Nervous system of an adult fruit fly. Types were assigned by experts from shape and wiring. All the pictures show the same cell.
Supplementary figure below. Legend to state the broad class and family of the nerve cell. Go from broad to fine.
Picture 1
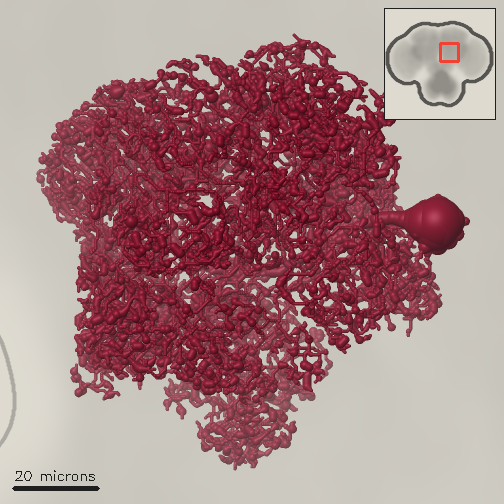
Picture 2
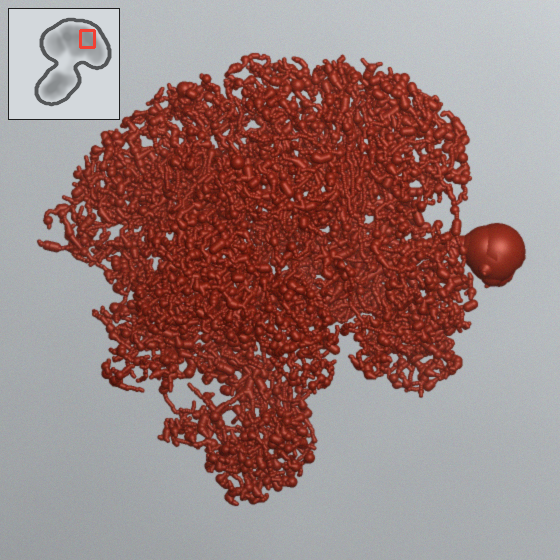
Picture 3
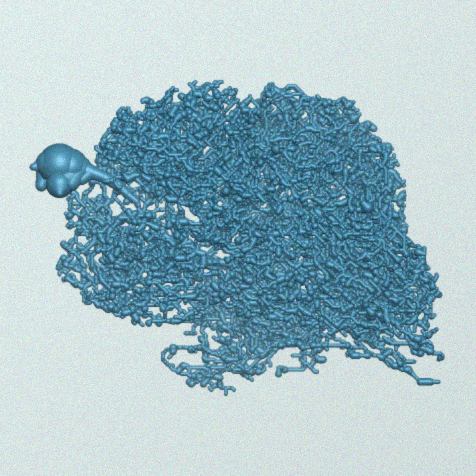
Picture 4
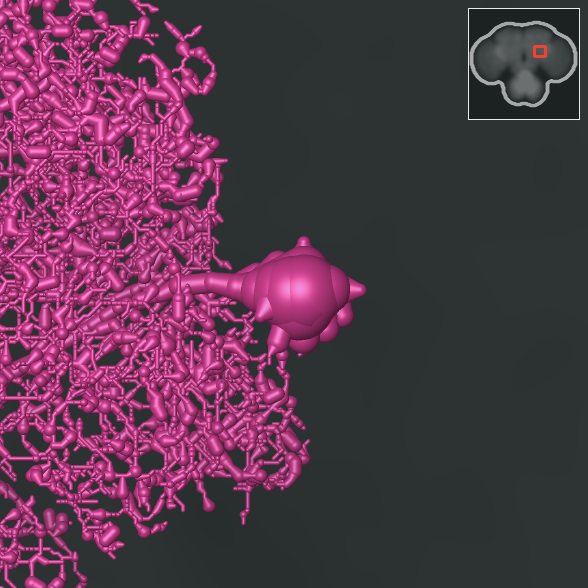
central-brain intrinsic neuron; hemilineage ALl1_dorsal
